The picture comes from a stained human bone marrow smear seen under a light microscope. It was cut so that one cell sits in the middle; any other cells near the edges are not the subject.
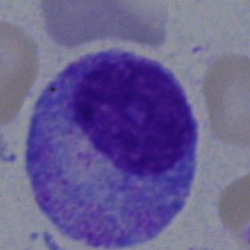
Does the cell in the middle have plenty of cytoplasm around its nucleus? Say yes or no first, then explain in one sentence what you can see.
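Yes. The cytoplasm is plentiful and fills the lower left part of the cell.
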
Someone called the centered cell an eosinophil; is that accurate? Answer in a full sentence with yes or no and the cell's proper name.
No, instead of an eosinophil, the middle cell is a promyelocyte.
